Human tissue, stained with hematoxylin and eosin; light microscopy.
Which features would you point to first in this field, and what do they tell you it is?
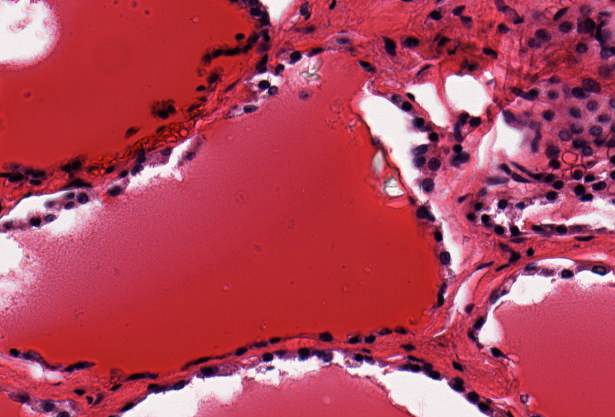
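You're mostly looking at thyroid follicle: large follicles full of colloid, the biggest in the centre and on the left. Each is lined by just one layer of flattened cells with small dark nuclei, and thin pink fibrous septa keep them apart.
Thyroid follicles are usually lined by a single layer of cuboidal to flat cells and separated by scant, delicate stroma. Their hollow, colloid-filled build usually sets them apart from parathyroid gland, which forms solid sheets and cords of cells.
Over in the upper right, there's a crowded cluster of cells with round dark nuclei and pale pink cytoplasm.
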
